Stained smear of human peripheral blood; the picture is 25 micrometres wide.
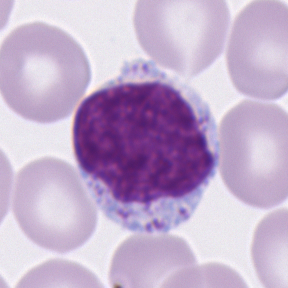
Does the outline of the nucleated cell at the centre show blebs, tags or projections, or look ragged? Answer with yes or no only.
Yes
